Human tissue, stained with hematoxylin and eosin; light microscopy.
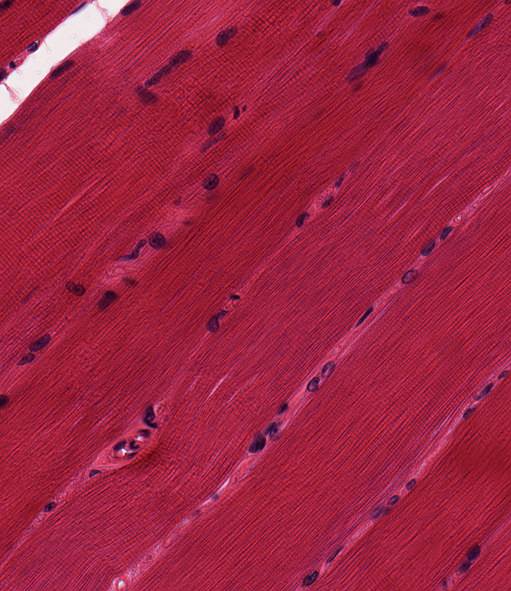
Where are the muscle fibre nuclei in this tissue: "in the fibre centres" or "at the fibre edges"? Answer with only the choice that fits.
At the fibre edges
